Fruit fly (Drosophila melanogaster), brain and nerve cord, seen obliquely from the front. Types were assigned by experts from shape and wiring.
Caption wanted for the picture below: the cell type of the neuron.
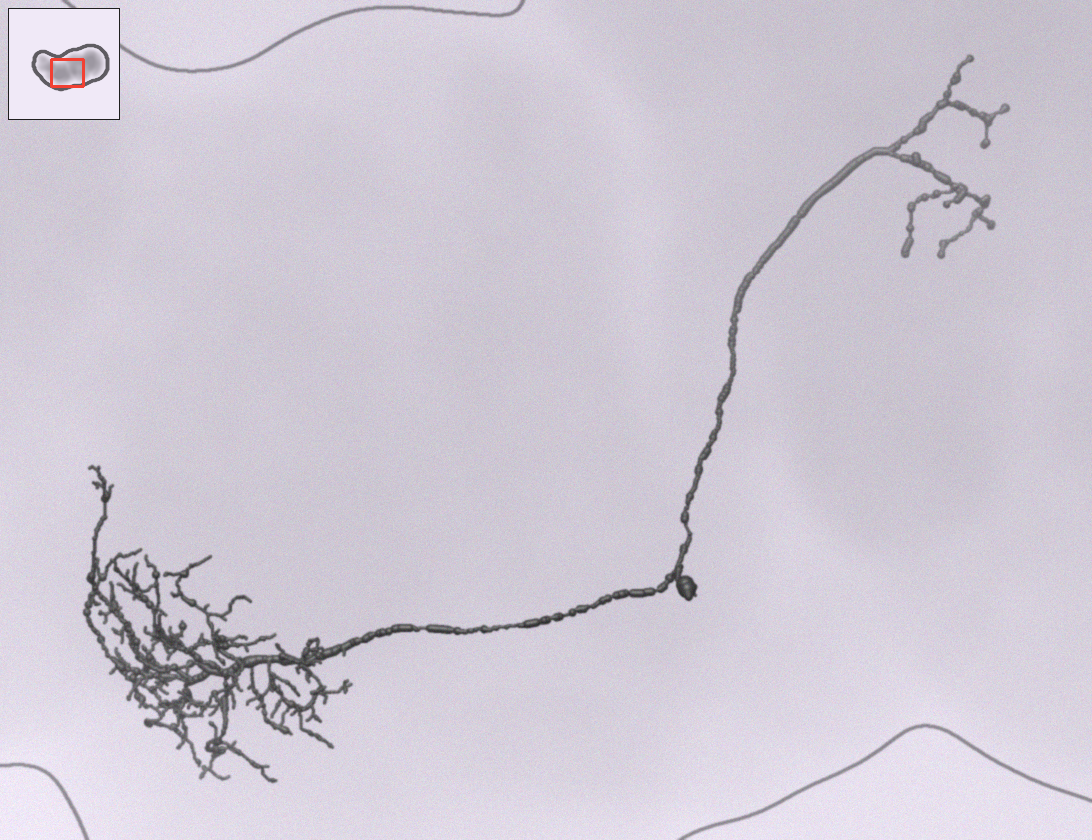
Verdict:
MeVP8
